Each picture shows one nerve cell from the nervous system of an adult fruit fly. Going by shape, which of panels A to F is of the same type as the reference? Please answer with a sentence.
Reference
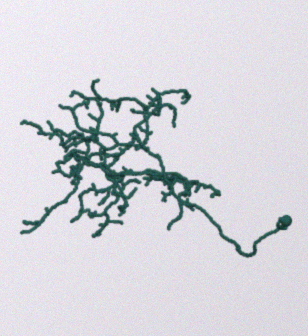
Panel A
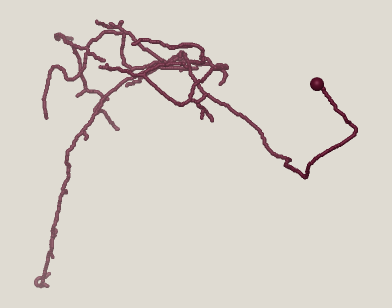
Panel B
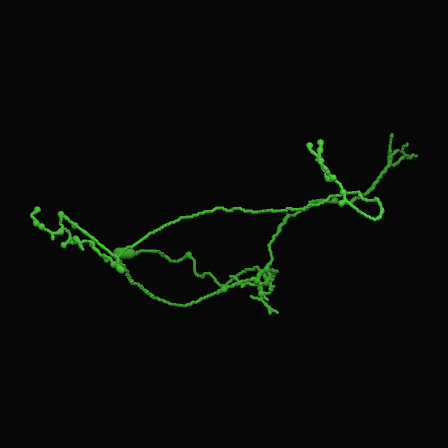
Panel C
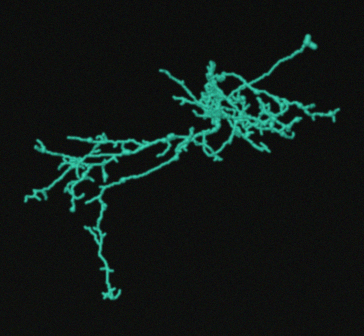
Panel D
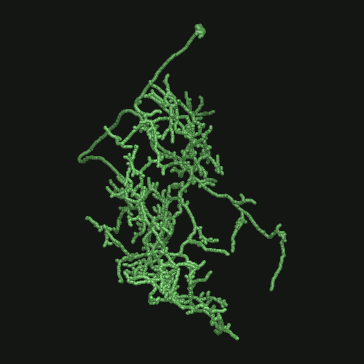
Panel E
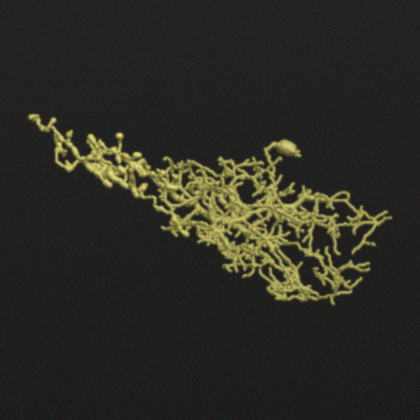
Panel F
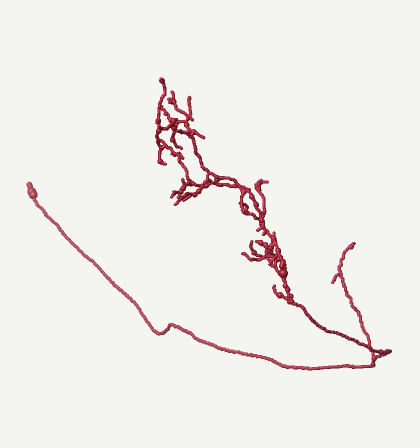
Panel A shows a nerve cell of the same cell type.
